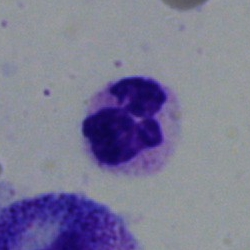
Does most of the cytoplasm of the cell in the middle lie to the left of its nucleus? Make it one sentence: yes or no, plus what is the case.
No, this cell has its nucleus set toward the left.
